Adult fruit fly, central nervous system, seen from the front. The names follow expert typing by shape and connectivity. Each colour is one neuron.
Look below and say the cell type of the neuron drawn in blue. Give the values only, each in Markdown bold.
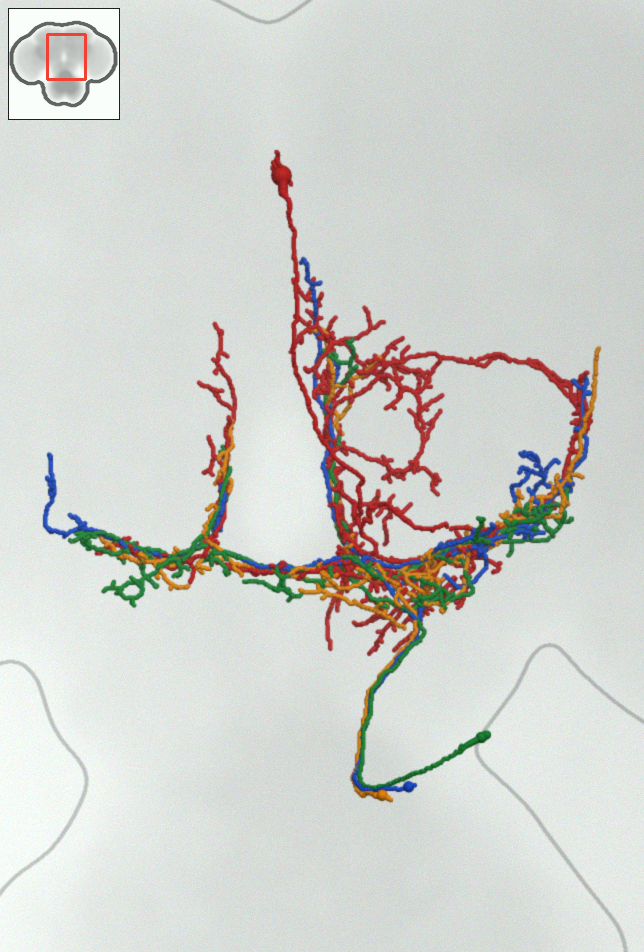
**CB2859**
